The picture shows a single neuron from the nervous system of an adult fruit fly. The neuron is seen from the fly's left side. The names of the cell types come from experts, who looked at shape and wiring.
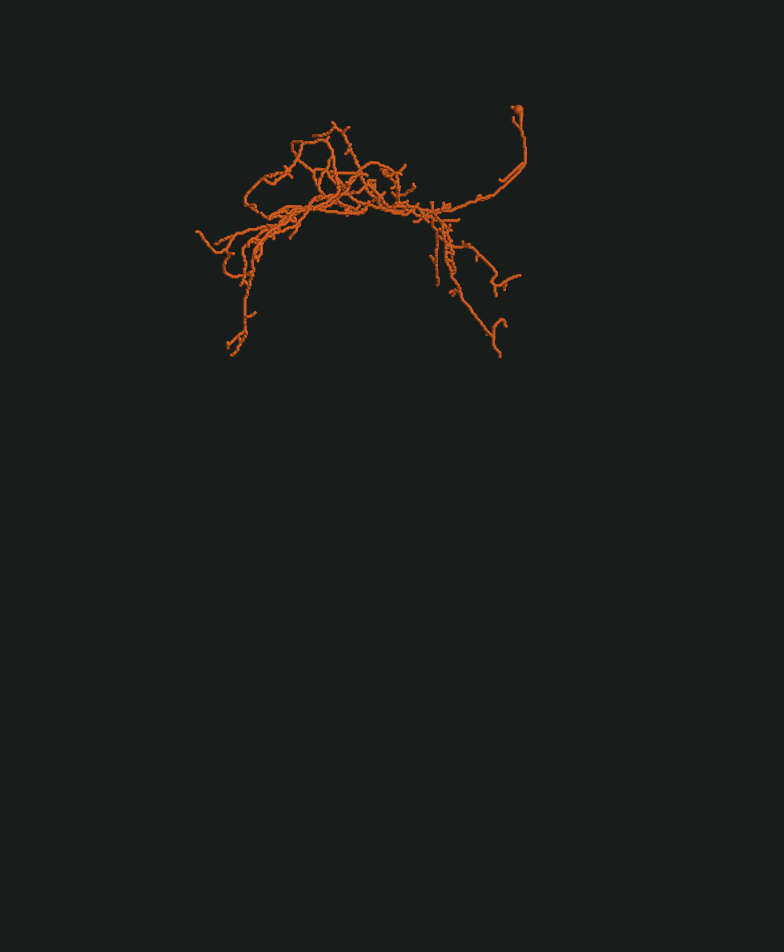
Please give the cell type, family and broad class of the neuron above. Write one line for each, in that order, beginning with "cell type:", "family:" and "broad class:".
cell type: LHPD2a4_a
family: hemilineage VLPd&p1_posterior
broad class: central-brain intrinsic neuron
